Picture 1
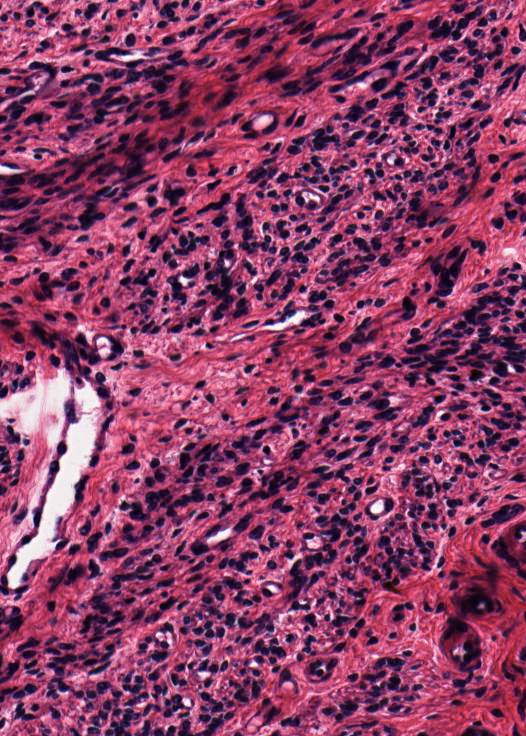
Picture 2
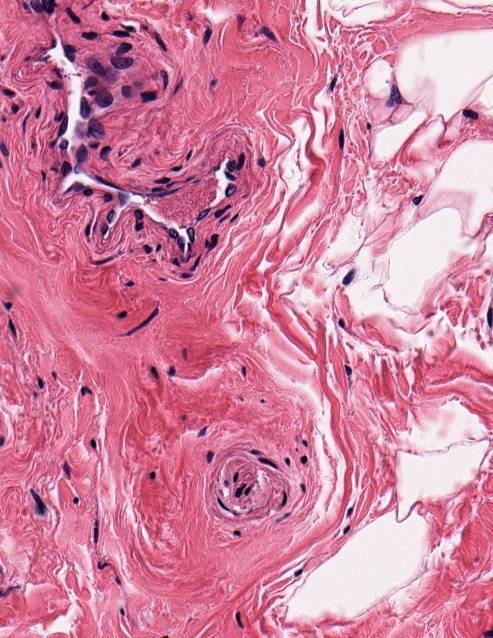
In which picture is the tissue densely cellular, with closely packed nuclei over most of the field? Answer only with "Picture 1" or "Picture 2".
Picture 1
